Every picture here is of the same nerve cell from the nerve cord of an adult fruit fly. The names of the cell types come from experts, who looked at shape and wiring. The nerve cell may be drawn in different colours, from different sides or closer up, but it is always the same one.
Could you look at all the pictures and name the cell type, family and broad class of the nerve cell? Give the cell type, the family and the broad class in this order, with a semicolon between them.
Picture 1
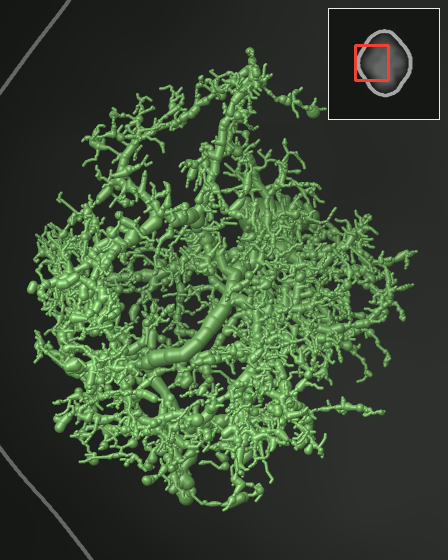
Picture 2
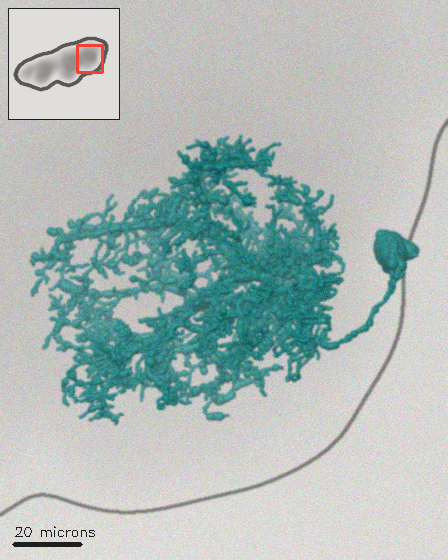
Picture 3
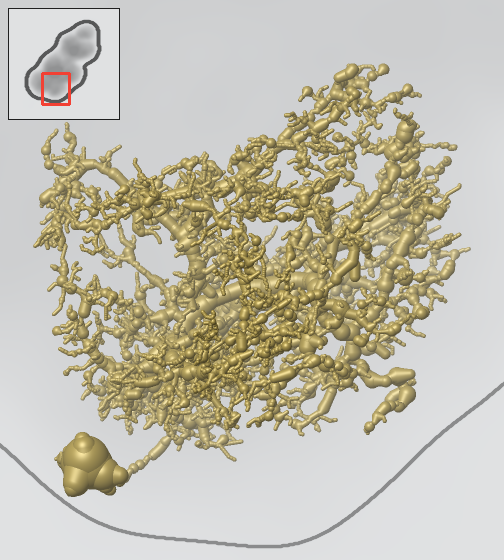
IN13A001; hemilineage 13A; nerve-cord intrinsic neuron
